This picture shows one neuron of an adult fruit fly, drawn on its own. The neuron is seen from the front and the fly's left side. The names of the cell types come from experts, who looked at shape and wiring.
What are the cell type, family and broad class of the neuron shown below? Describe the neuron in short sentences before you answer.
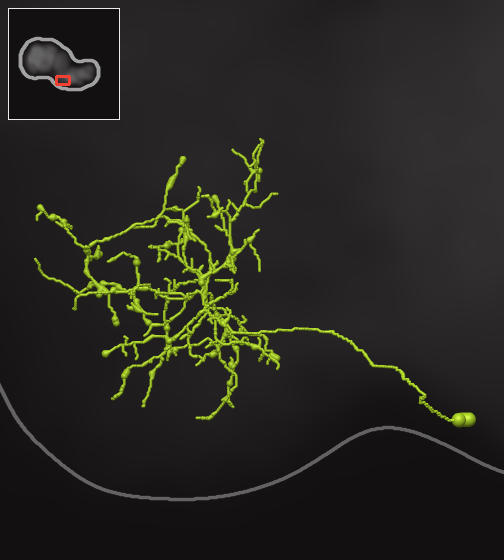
Its cell body lies at the lower right of the picture. Dozens of branch ends can be seen. The cell type is IN14A064. Its family is hemilineage 14A. Its broad class is nerve-cord intrinsic neuron.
